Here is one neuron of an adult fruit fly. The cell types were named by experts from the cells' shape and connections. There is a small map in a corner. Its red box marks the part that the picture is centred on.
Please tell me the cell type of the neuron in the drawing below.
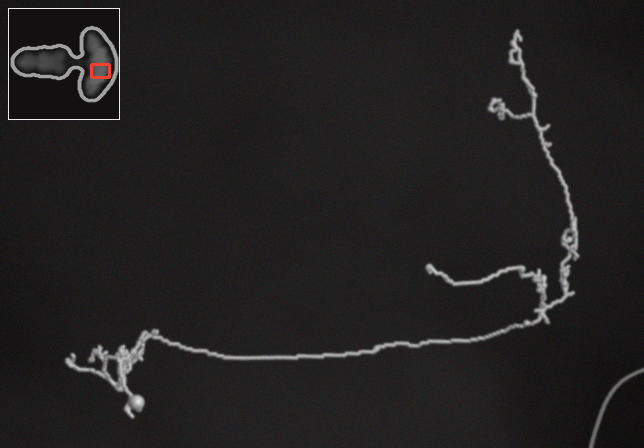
KCa'b'-m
